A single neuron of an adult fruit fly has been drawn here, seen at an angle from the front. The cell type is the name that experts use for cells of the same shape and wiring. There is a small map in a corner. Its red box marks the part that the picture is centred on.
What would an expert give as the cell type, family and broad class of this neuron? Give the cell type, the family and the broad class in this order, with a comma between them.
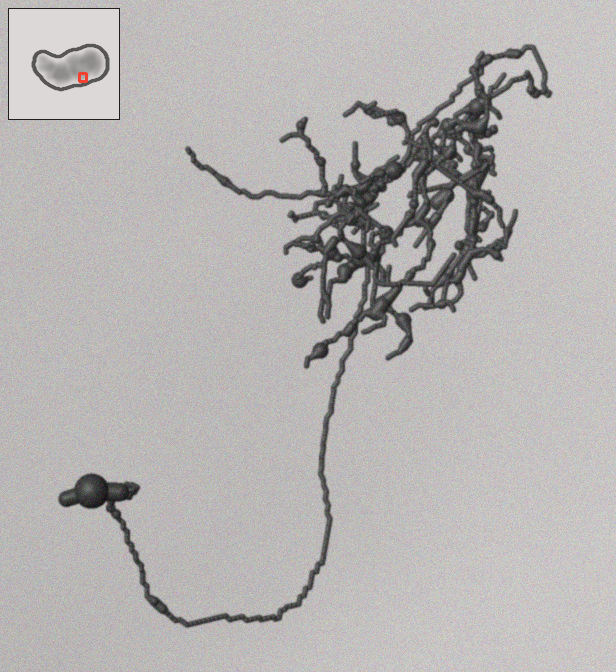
GNG388, hemilineage TRdm, central-brain intrinsic neuron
